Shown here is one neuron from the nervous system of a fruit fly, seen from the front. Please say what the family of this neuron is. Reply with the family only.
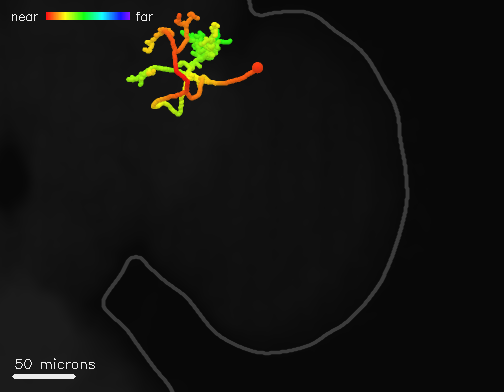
hemilineage VLPl2_posterior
